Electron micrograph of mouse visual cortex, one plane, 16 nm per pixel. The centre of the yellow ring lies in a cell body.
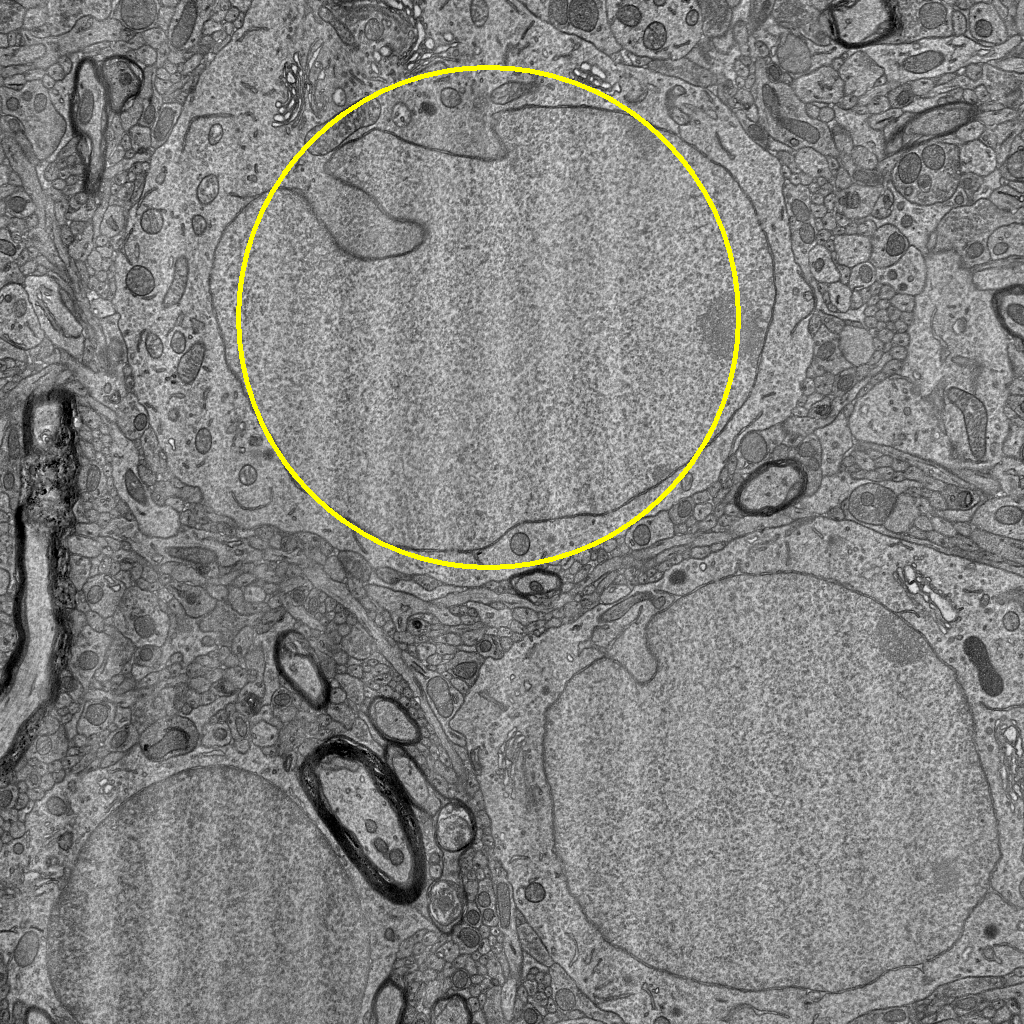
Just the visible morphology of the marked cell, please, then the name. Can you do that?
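In this cell a large, roundish nucleus fills most of the ring. At the upper left its envelope folds deeply inward. The chromatin is pale and finely dispersed, with no dense band along the envelope. Golgi stacks sit in the cytoplasm beyond the upper left of the nucleus. This is an excitatory neuron.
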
